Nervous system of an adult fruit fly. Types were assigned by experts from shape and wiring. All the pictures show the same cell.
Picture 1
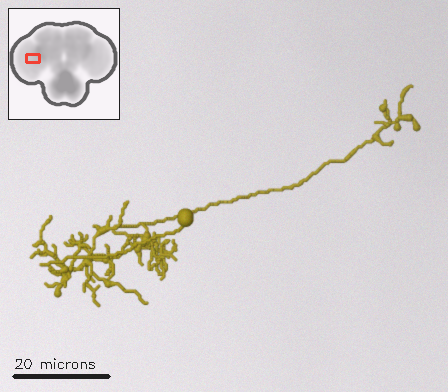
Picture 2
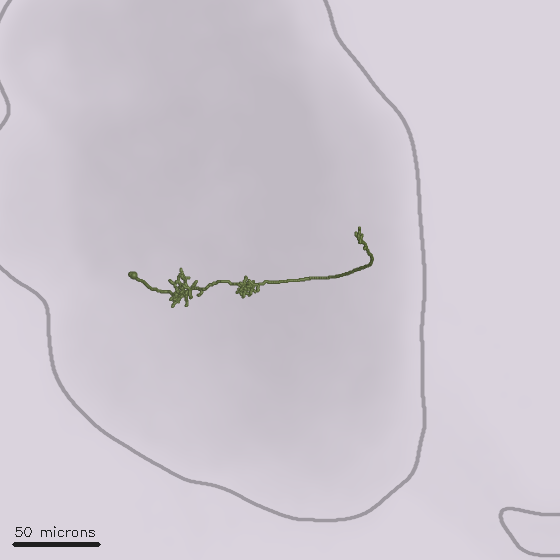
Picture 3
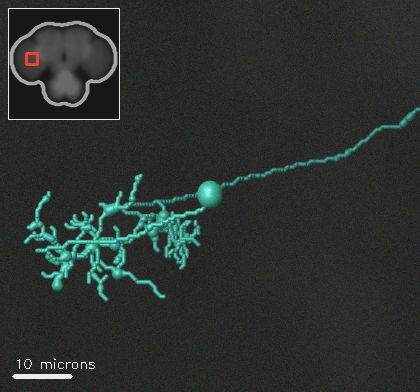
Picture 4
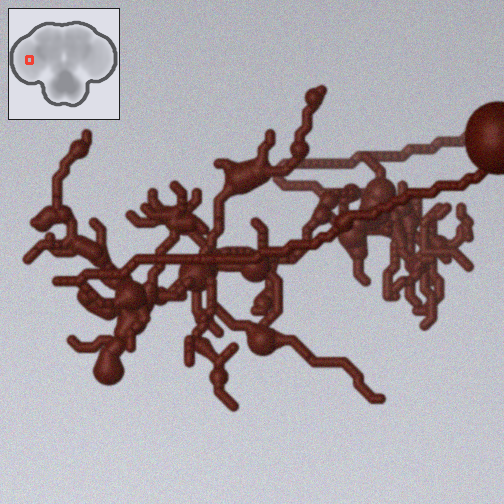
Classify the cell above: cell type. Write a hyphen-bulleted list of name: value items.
- cell type: Tm6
